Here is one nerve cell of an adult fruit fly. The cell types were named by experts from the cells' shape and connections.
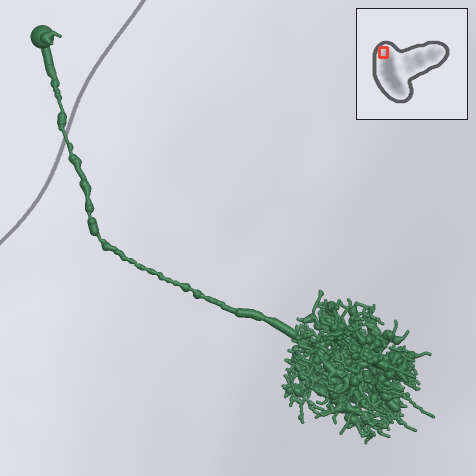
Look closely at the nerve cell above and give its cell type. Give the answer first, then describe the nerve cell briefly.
Its cell type is Pm4. Its broad class is optic-lobe intrinsic neuron. The cell body can be seen at the upper left of the picture. Dozens of branch ends can be seen.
